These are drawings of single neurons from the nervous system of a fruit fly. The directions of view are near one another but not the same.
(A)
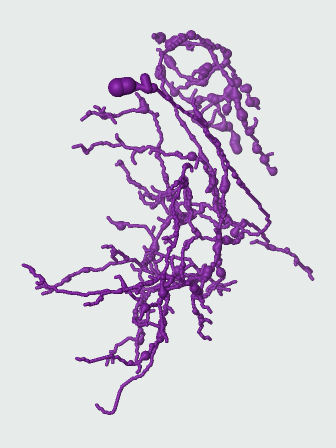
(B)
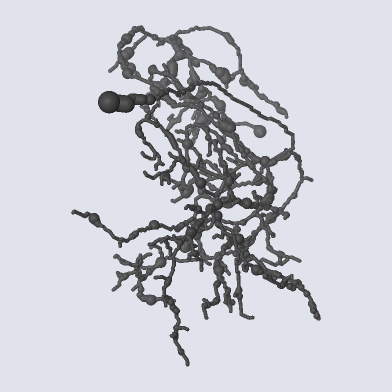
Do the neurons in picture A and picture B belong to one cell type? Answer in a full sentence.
They are of the same cell type.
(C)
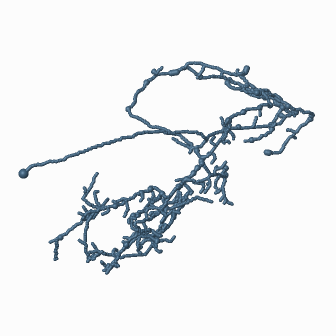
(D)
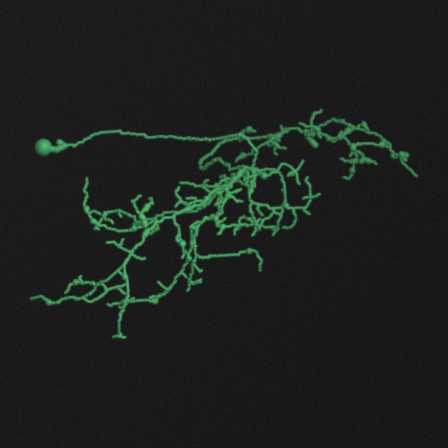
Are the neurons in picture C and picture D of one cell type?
They are of the same cell type.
